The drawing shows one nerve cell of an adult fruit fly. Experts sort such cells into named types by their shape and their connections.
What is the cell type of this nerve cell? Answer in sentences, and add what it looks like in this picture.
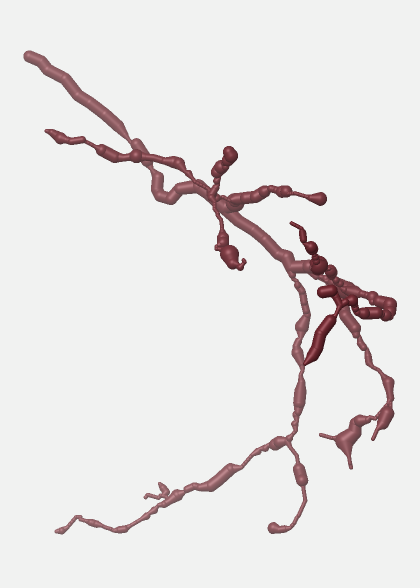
Its cell type is SNxx17. It is a sensory neuron entering the nerve cord. The drawing shows no cell body. As drawn here it is taller than it is wide.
